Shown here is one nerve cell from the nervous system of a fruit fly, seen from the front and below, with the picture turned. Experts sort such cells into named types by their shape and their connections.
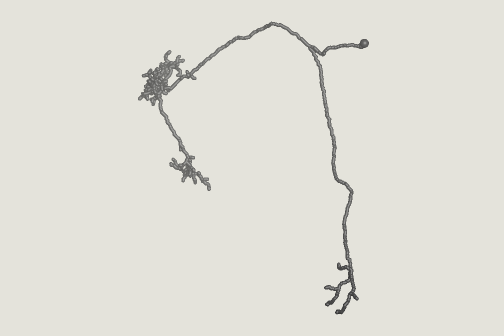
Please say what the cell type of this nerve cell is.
LLPC1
